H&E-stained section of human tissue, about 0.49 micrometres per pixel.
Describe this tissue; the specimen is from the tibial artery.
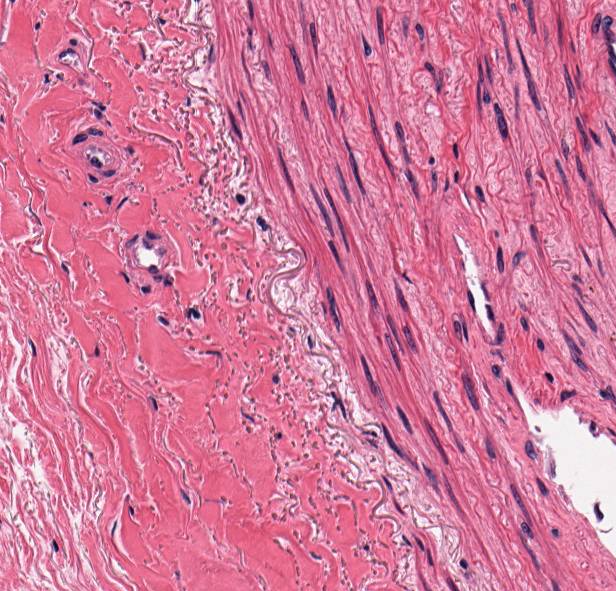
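Start on the left: dense pink connective tissue fills that part of the field. In the upper left of the field you can find two small vessels with round lumens. Now move right to a band of smooth muscle, whose cells run obliquely from upper left toward lower right. Notice their nuclei: elongated, cigar-shaped and dark purple.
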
